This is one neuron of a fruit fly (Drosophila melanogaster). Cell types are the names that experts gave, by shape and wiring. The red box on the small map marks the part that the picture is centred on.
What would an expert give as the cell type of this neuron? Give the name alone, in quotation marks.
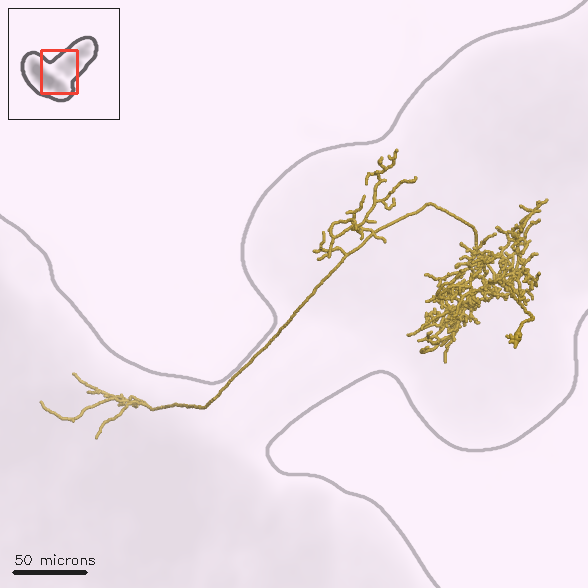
"AN06A016"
